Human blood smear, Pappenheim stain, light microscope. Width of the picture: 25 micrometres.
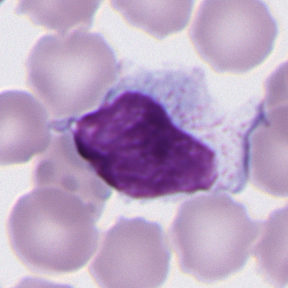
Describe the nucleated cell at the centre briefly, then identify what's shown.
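Start with the nucleus: it is one irregular, angular mass, not split into separate lobes. It sits toward the left, so most of the cytoplasm lies on its right. Look closely and you'll find no nucleoli inside it. Notice too that the outline of the cell is irregular rather than round. This cell is a large granular lymphocyte.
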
